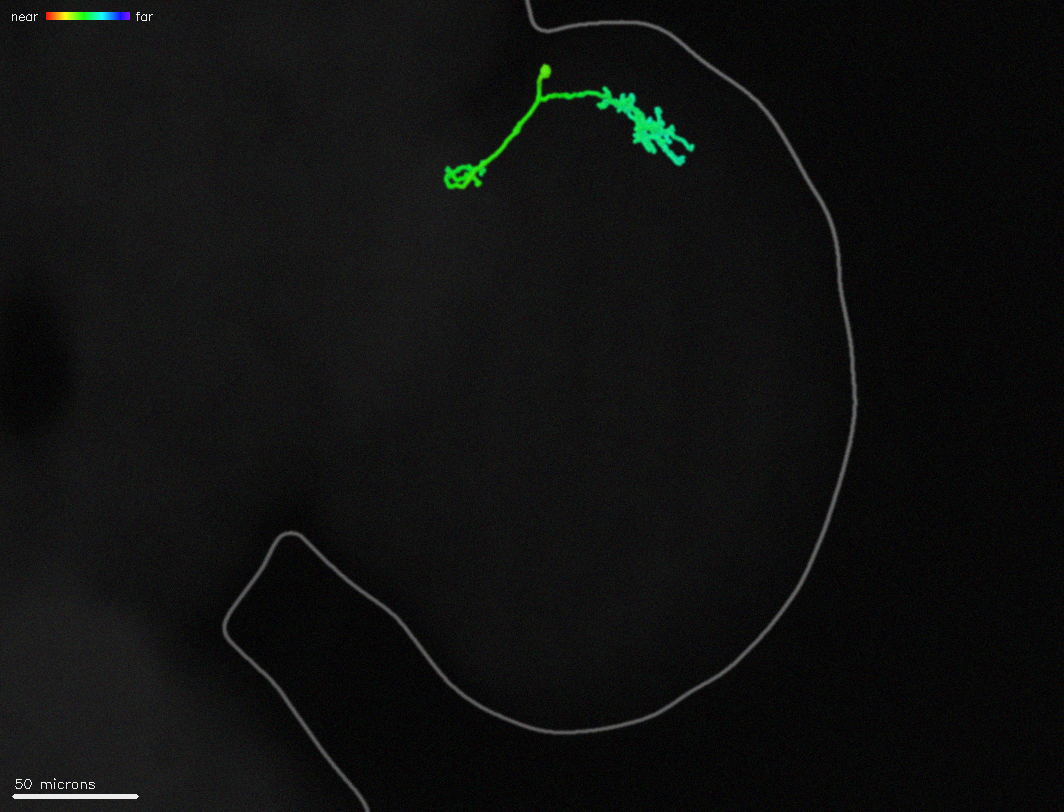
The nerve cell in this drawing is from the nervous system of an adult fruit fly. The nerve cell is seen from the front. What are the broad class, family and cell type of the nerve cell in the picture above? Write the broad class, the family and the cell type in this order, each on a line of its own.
optic-lobe intrinsic neuron
MeLo
MeLo5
